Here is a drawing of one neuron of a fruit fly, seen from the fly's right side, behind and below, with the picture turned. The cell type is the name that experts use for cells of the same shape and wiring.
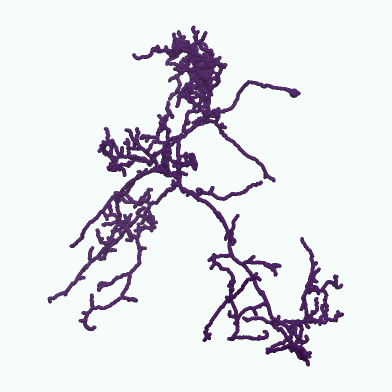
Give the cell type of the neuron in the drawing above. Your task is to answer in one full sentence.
It is AVLP038 that is the cell type of the neuron.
